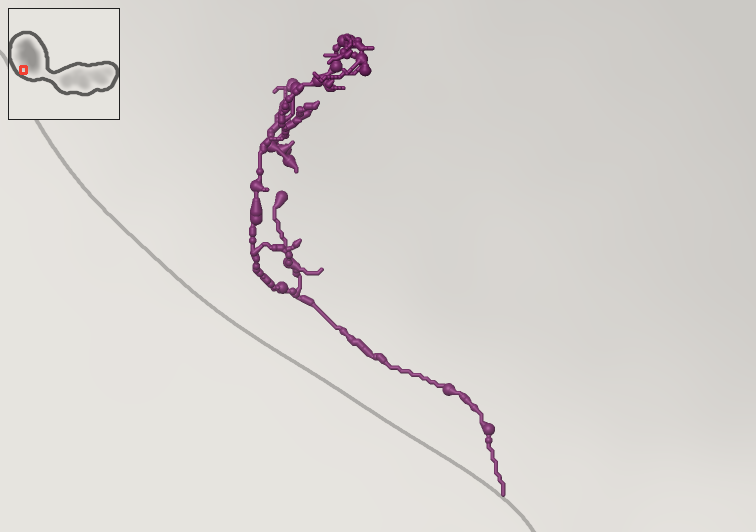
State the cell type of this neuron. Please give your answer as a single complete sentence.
This neuron is assigned to the cell type TPMN1.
